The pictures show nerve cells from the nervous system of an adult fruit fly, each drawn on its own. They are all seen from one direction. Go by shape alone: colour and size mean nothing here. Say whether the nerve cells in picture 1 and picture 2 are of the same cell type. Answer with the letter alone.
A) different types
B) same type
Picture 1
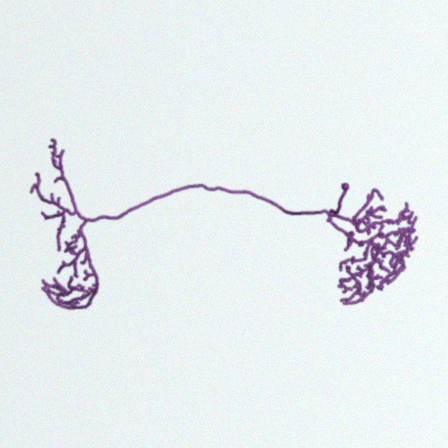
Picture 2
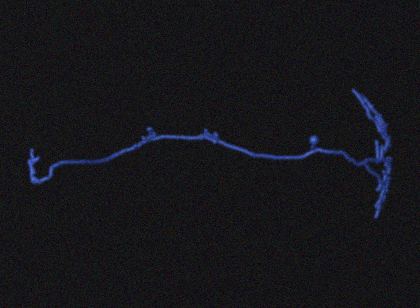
A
